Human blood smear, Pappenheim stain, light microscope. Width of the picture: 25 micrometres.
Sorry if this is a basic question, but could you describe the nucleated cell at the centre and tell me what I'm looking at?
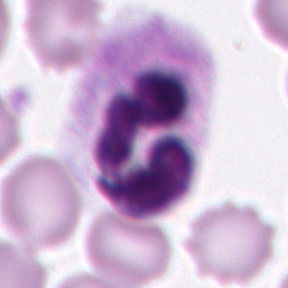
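In this cell the nucleus lies low, so a wider band of cytoplasm sits above it. No nucleoli can be made out within the nucleus. Only fine, faint lilac granules occupy the cytoplasm; coarse orange granules are absent. Along the top edge the outline is irregular and somewhat ragged. The cell shown is a segmented neutrophil.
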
